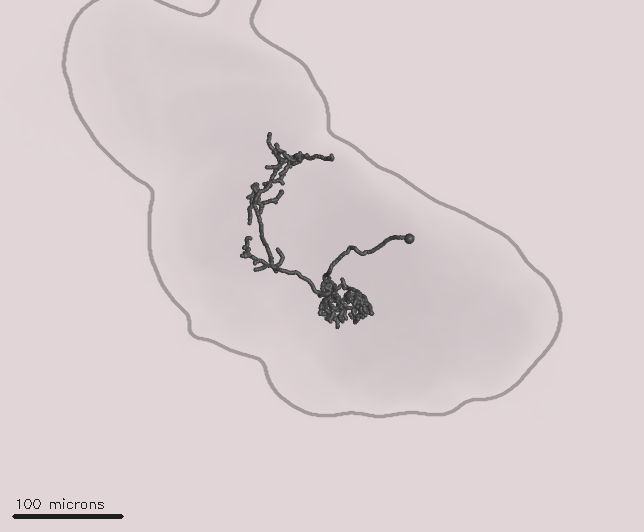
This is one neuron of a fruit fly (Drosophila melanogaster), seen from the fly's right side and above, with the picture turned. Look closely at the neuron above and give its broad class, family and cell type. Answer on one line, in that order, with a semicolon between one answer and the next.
central-brain intrinsic neuron; class CX; ExR8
